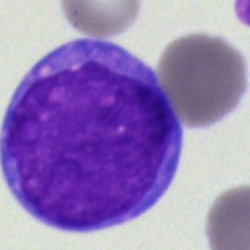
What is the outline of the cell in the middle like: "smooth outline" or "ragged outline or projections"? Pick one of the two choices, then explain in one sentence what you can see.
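Smooth outline. The cell has a rounded, smooth outline without surface projections.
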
